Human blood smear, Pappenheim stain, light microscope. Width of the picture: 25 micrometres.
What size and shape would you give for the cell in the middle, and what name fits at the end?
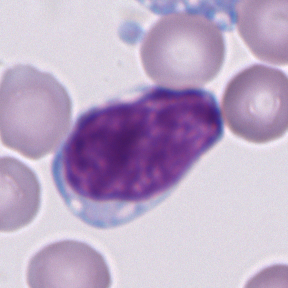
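First I notice a smooth oval nucleus, with no lobes and no deep indentation. It measures about 14 by 9 micrometres. Around it the cytoplasm is only a thin rim, widest at the lower-left end of the cell. That rim is pale blue. Below the nucleus I can make out a few small clear spots in the cytoplasm. I'd call this cell a myeloblast.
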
